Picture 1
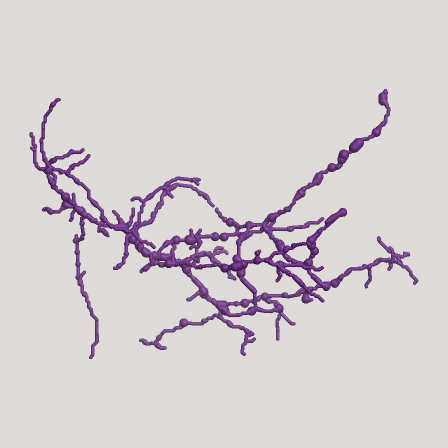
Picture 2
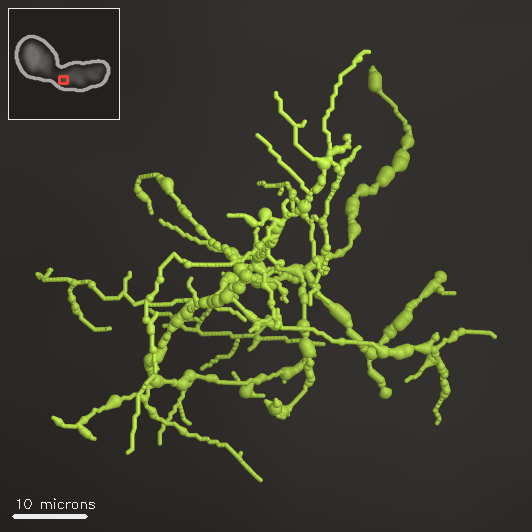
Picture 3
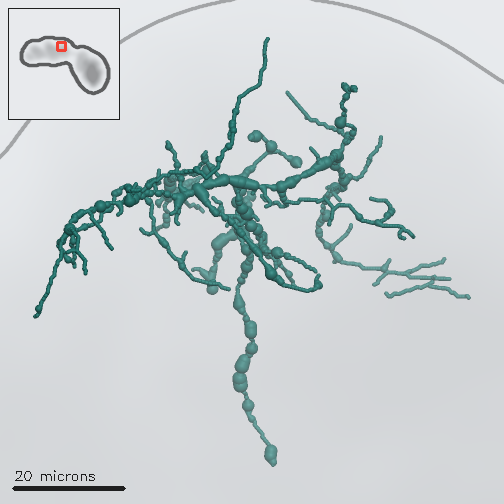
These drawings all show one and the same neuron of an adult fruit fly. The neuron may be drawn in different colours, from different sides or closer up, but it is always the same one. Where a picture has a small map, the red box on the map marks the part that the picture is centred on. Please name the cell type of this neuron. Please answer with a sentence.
The cell type is IN20A.22A076.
